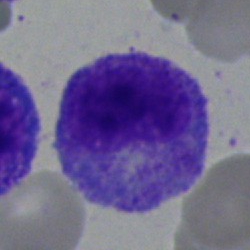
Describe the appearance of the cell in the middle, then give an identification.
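Roughly round outline here, and a deep purple nucleus that gets darkest toward its middle. The cytoplasm has a fine violet speckle, with a paler patch in its lower middle. It's a promyelocyte.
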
